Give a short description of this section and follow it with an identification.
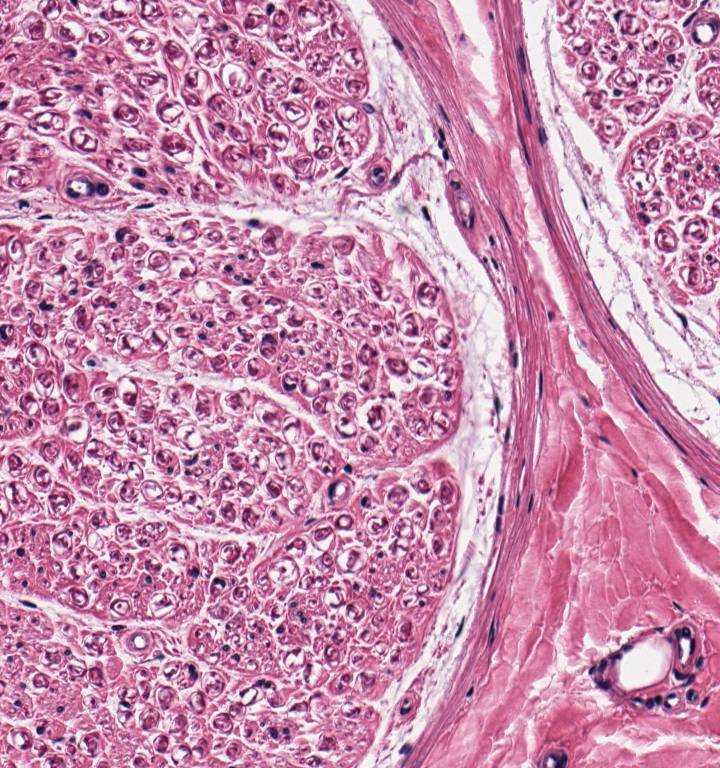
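The left two-thirds is filled by large rounded bundles of nerve fibres, all cut across, with small, dark, compact nuclei scattered singly between the fibres. A smaller cross-cut bundle sits in the upper right corner, and a curved band of pink, wavy fibrous tissue with elongated dark nuclei runs diagonally from the top centre toward the lower right. This is tibial nerve.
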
